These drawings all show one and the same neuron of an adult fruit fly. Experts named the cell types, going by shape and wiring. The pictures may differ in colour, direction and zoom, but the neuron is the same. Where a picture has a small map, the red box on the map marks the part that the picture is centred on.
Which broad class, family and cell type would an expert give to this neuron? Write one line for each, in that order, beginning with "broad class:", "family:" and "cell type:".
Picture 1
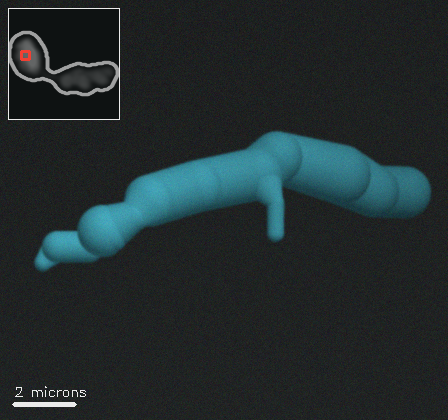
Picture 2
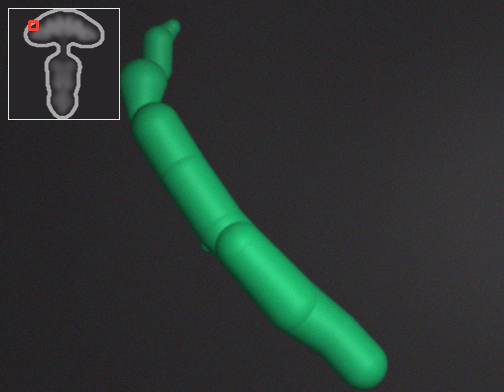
broad class: photoreceptor or other optic-lobe sensory neuron
family: class visual
cell type: R1-R6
